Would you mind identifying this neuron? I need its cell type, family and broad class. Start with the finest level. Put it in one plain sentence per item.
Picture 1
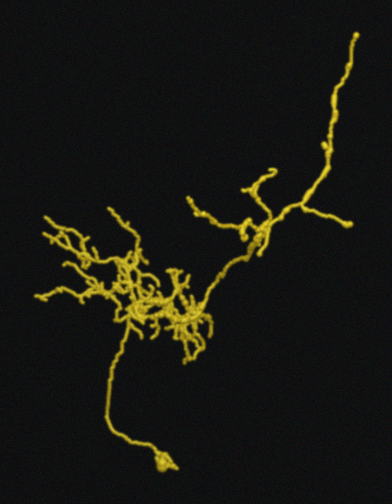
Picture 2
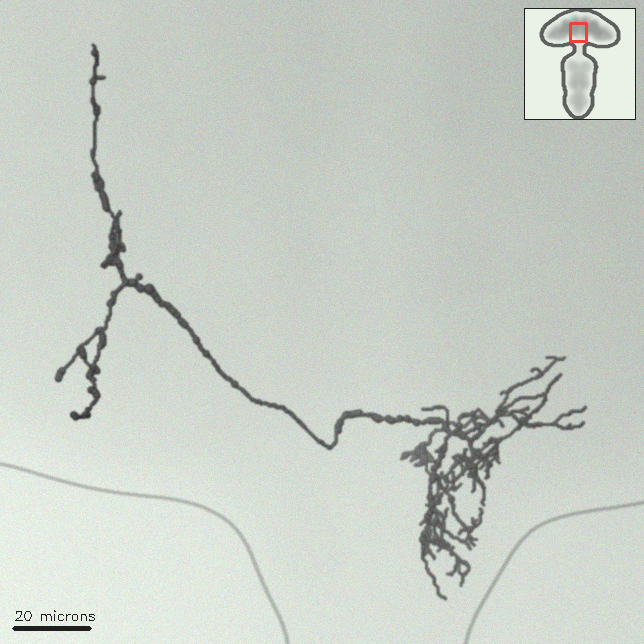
Type GNG411 of hemilineage LB3, a central-brain intrinsic neuron.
